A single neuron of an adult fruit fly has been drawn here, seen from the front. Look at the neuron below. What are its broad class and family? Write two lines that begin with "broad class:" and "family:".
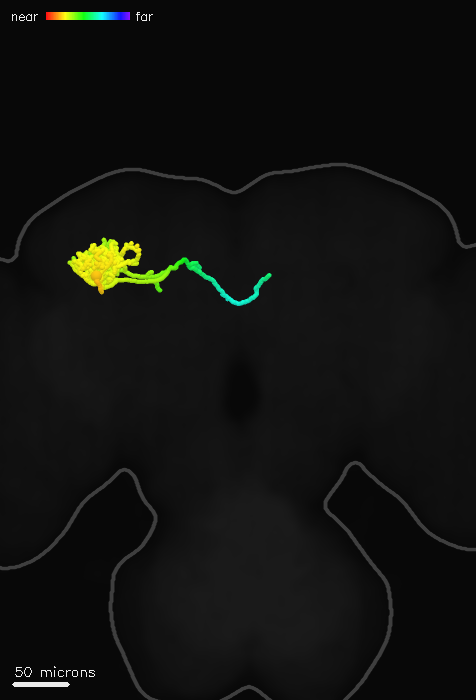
broad class: central-brain intrinsic neuron
family: hemilineage AOTUv3_dorsal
